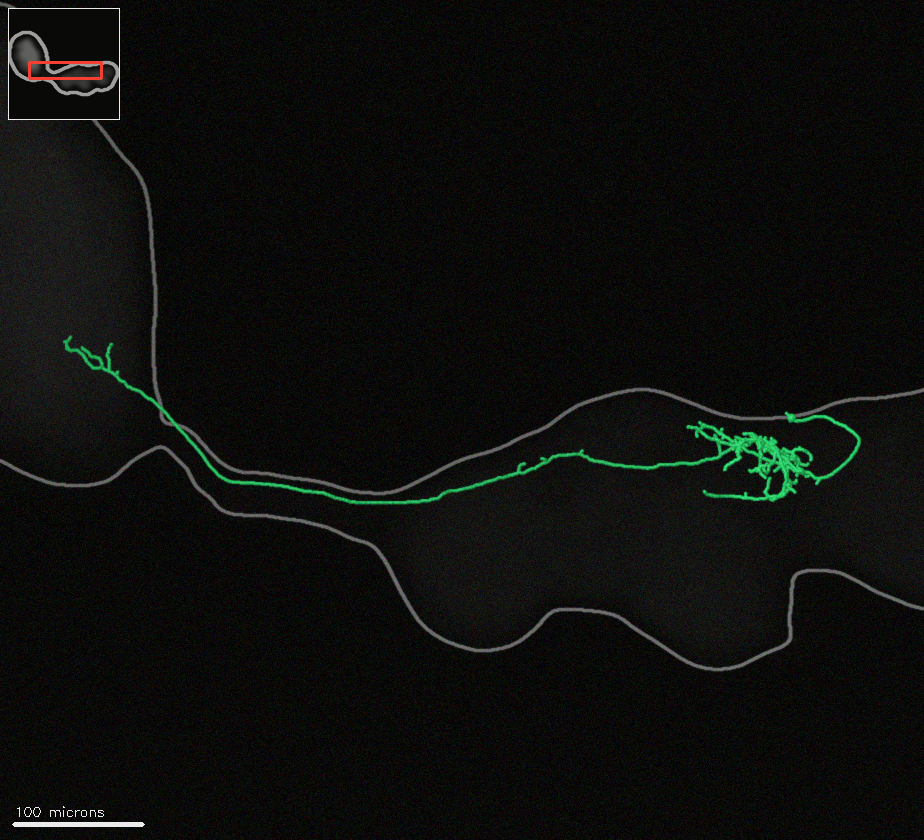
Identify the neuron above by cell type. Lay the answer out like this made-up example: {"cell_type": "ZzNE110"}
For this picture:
{"cell_type": "AN19B046"}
